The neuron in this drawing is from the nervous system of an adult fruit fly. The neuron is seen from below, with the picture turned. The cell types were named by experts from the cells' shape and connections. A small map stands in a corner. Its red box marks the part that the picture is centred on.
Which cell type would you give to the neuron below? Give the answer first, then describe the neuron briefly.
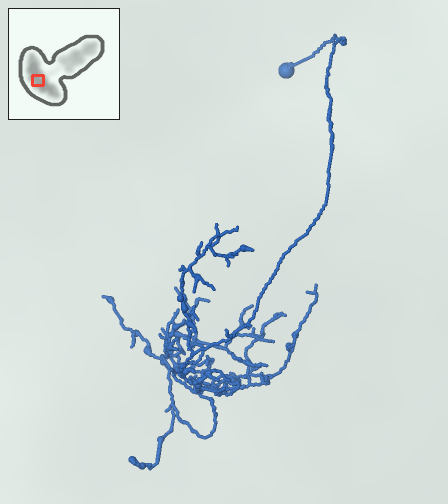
The cell type is FC2C. Its broad class is central-brain intrinsic neuron. It lies in the brain. The picture shows dozens of branch ends.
